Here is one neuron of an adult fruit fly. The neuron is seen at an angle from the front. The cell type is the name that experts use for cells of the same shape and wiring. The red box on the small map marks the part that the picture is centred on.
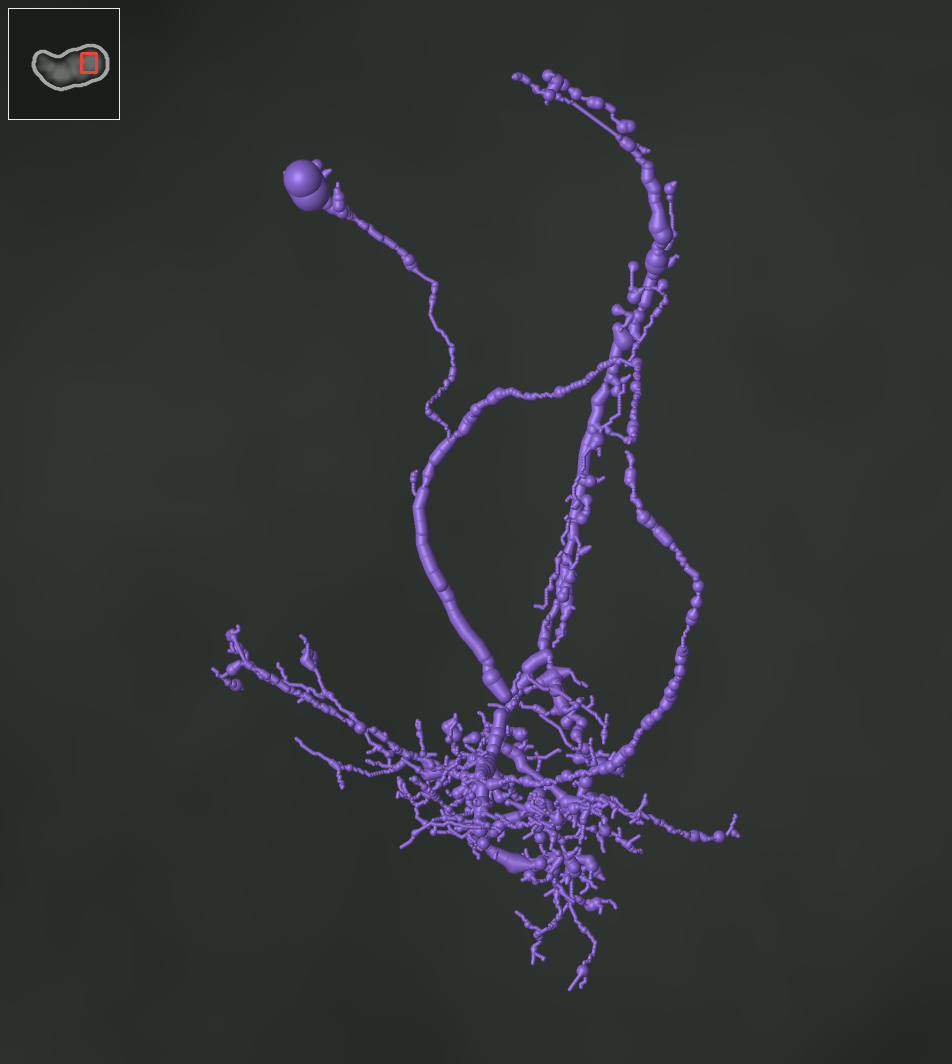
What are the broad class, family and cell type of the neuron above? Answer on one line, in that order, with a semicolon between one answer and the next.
central-brain intrinsic neuron; hemilineage VLPp&l1_posterior; WED121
